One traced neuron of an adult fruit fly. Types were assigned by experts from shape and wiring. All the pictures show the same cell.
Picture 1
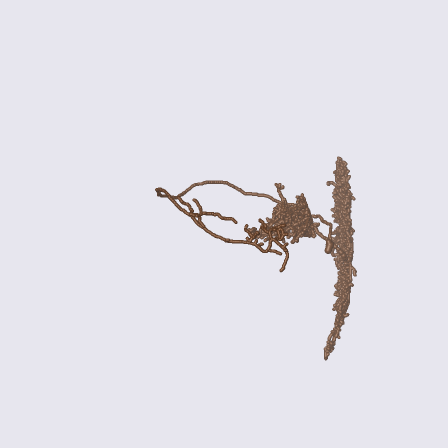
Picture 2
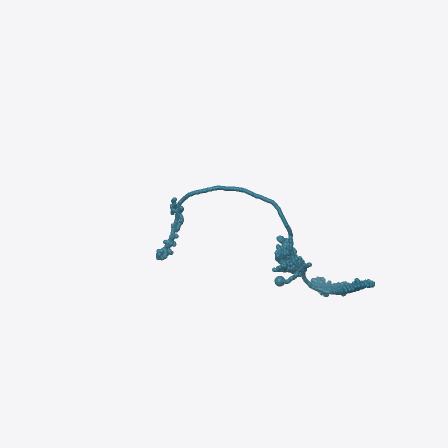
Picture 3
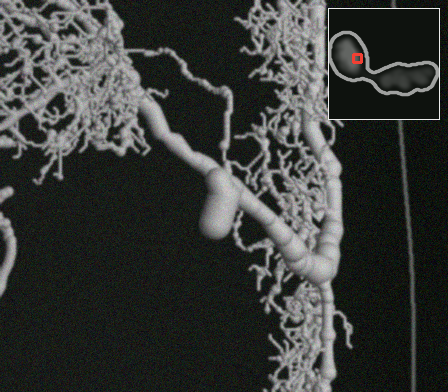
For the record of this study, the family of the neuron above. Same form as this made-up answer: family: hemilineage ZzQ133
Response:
family: Nod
